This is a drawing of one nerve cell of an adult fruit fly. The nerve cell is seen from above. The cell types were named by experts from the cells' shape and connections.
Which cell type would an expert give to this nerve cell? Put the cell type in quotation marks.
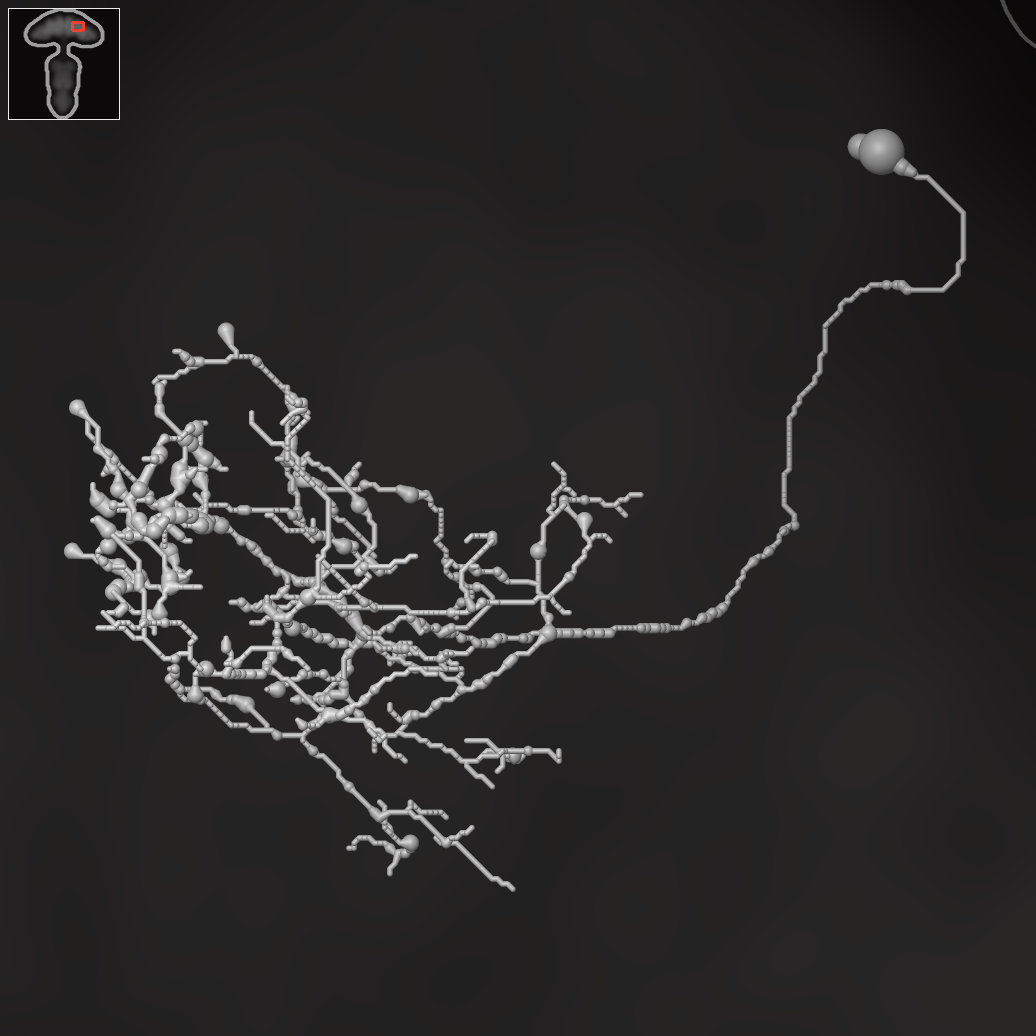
"SLP178"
